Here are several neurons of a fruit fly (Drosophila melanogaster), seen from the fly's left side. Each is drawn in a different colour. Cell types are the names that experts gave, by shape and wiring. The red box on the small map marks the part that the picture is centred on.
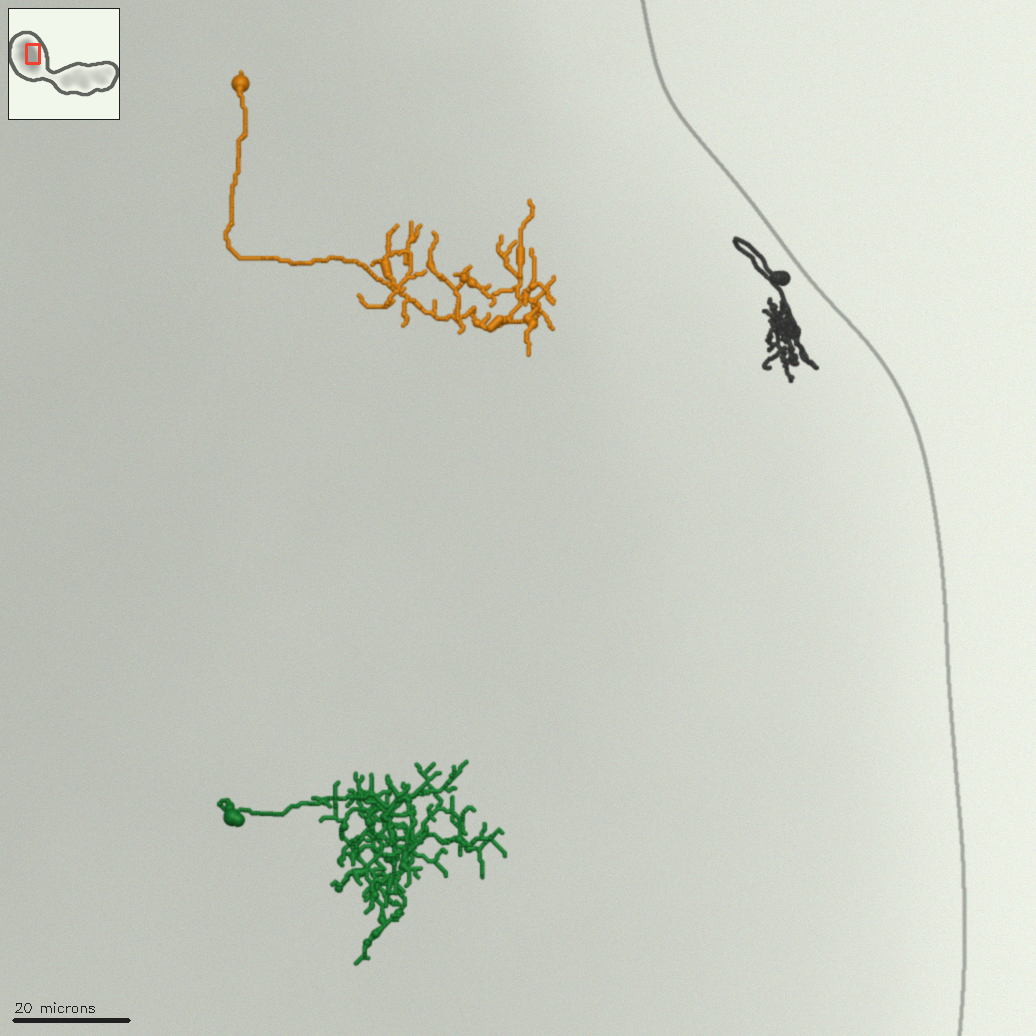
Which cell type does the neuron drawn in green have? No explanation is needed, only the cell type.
Mi16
